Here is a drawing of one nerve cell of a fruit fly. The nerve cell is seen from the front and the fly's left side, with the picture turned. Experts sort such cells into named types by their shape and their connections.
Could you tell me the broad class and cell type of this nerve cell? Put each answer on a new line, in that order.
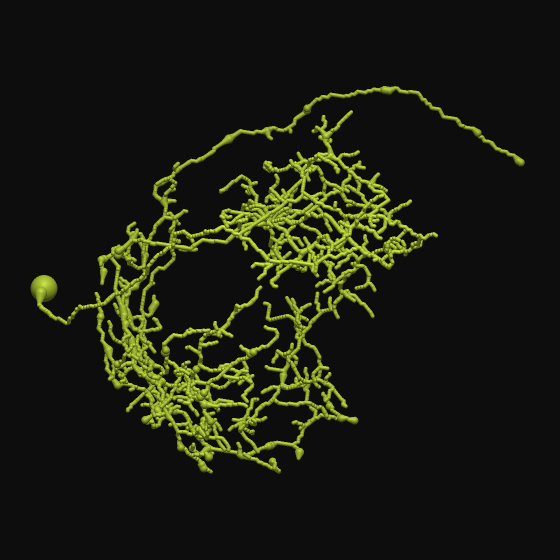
nerve-cord intrinsic neuron
INXXX474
